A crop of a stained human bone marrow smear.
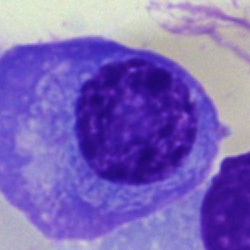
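Plasma cell in a stained human bone marrow smear. Notice that its outline is irregular rather than round, and that the cytoplasm is abundant, covering more area than the nucleus. To the left of the nucleus, look for a paler, finely mottled zone in the cytoplasm. At the lower right edge of the picture you can see part of another cell with a dark nucleus.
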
